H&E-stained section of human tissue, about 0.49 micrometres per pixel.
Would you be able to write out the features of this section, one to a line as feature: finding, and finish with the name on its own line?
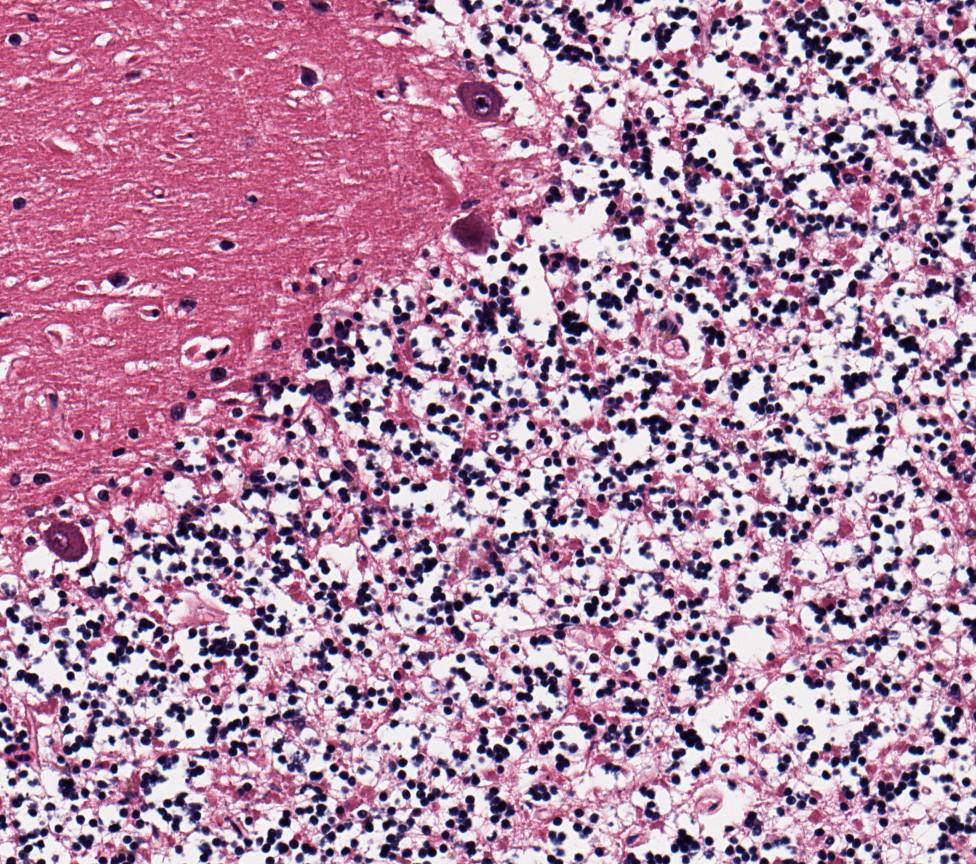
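Layers: pink, sparsely nucleated upper left; densely nucleated elsewhere
Purkinje cells: few, large, ample purple cytoplasm, single, widely spaced on border
Granule cells: crowd dense layer; nuclei small, round, very dark; scant cytoplasm
Pink layer: small nuclei scattered thinly, finely fibrillary eosinophilic background
Name: so, cerebellum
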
